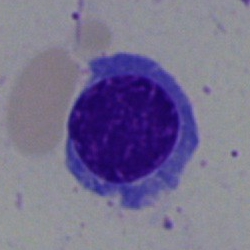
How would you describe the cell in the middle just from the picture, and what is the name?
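Nucleus occupies most of the cell; thinnest cytoplasmic rim on its left side. Cytoplasm blue. No granules in cytoplasm. No vacuoles in cytoplasm. Erythroblast.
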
